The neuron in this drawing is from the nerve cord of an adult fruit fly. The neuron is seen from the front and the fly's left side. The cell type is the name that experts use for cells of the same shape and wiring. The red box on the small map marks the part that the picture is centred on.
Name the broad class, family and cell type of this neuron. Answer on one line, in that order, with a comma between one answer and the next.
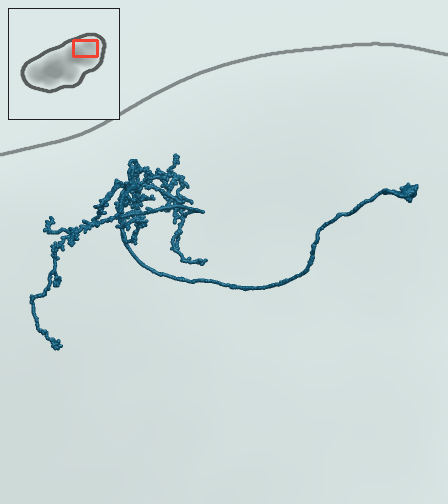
nerve-cord intrinsic neuron, hemilineage 14A, IN14A020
